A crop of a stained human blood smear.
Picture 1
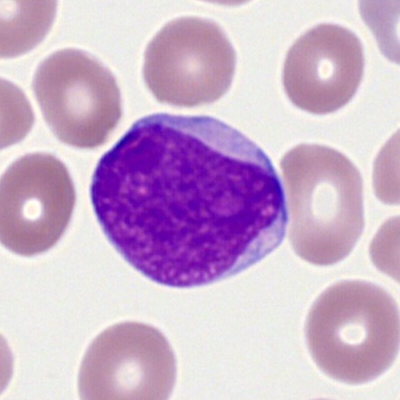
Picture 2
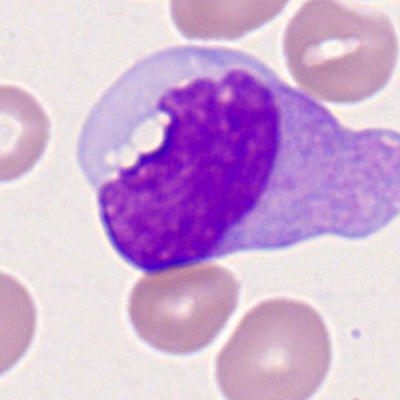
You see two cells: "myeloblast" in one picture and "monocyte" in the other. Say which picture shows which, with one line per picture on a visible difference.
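Picture 1 is a myeloblast. No vacuoles are seen in the cytoplasm.
Picture 2 is a monocyte. A row of small clear vacuoles lies along the upper-left edge of the nucleus.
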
